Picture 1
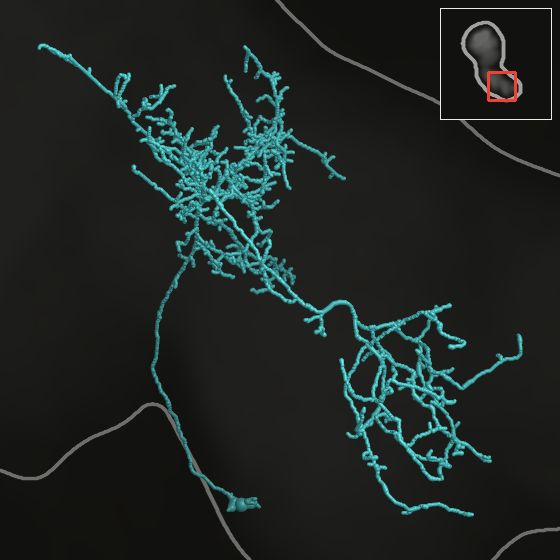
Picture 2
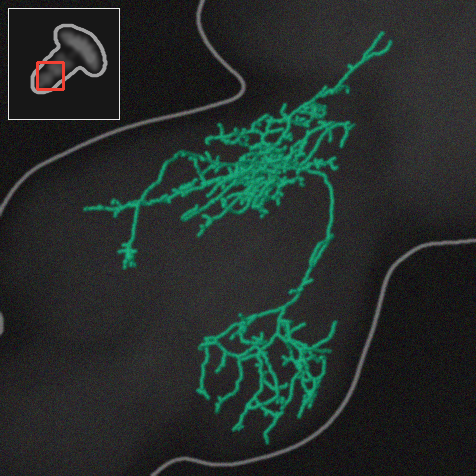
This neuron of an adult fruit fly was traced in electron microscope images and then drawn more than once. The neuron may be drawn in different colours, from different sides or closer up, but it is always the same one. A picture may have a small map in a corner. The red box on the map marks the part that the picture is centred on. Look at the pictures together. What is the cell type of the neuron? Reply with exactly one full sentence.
The cell type for the neuron is IN07B022.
